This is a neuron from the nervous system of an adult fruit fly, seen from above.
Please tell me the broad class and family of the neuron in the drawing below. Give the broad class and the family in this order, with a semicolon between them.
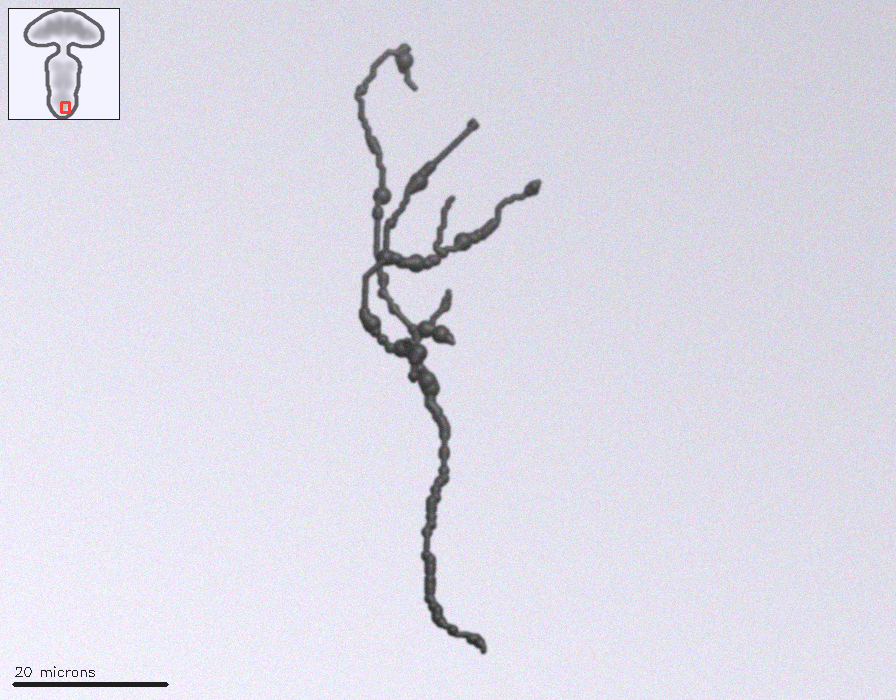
sensory neuron entering the nerve cord; class mechanosensory tactile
